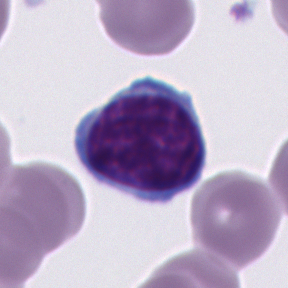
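Typical lymphocyte, central cell, stained peripheral blood smear. Nucleus roundish, without lobes or indentation. Chromatin dark purple, coarsely clumped. No nucleolus seen. Cytoplasm without granules.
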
